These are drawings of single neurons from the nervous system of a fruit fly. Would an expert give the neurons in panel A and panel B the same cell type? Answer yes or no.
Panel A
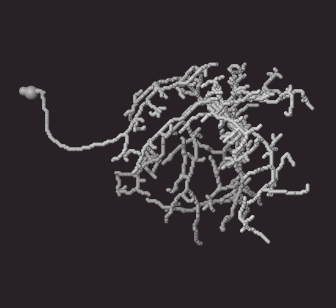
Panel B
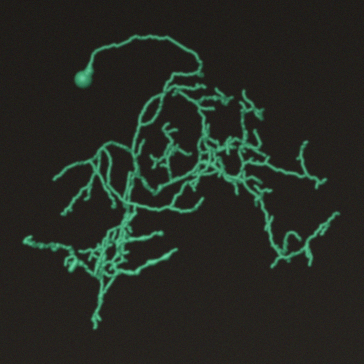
yes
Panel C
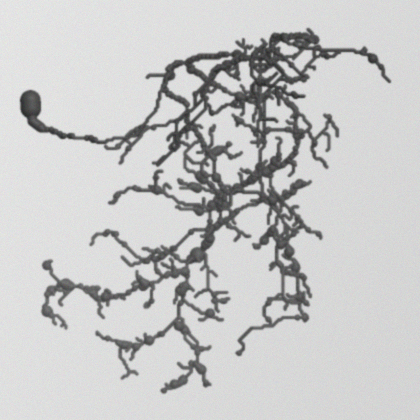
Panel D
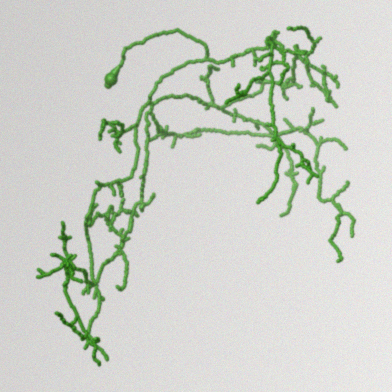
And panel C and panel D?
no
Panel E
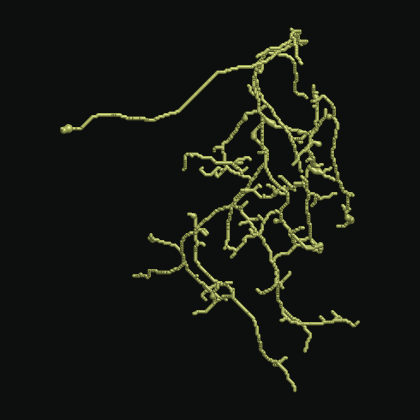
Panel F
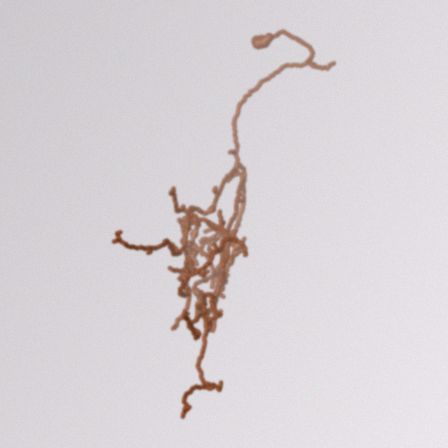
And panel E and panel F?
yes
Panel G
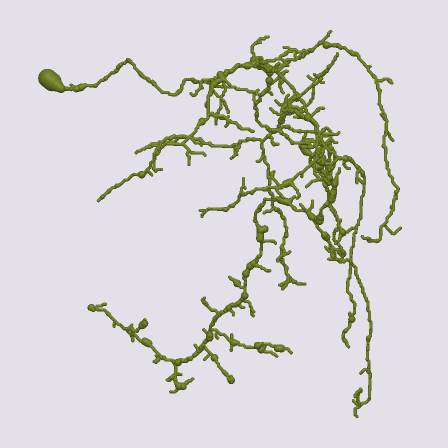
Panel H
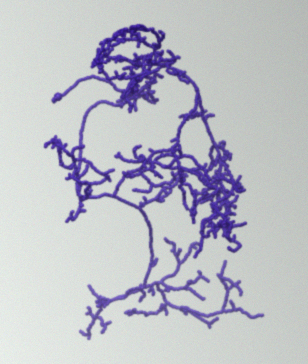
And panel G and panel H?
no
